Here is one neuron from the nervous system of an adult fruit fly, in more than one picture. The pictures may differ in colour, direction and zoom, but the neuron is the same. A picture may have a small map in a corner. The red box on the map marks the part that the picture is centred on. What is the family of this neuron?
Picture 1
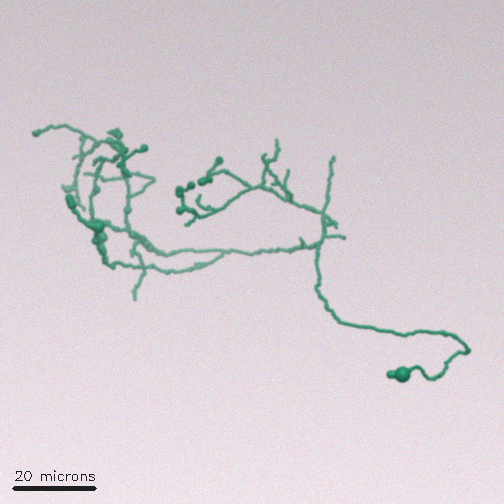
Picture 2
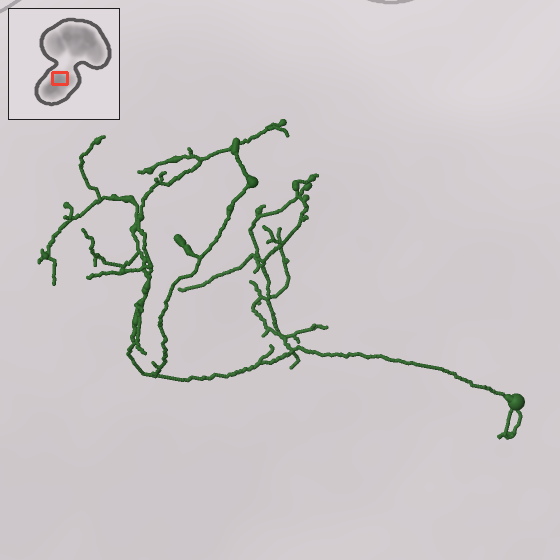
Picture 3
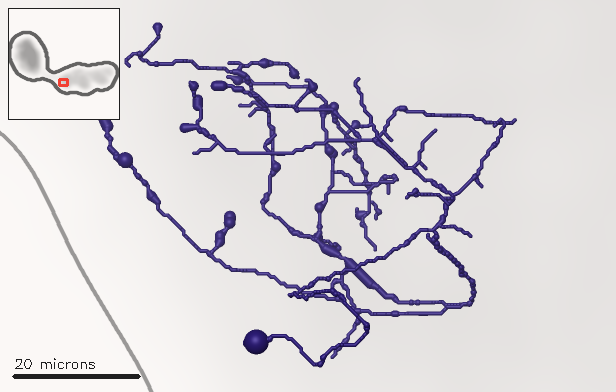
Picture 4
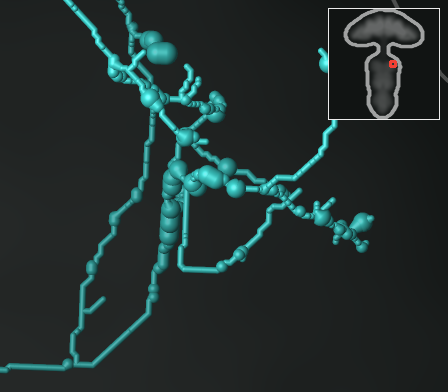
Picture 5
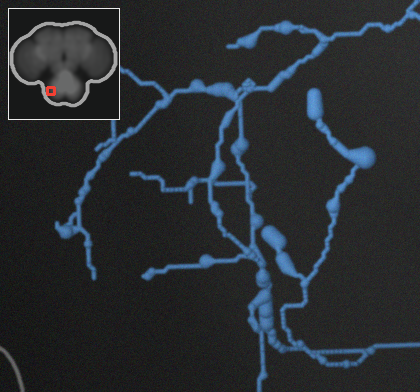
hemilineage 14A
